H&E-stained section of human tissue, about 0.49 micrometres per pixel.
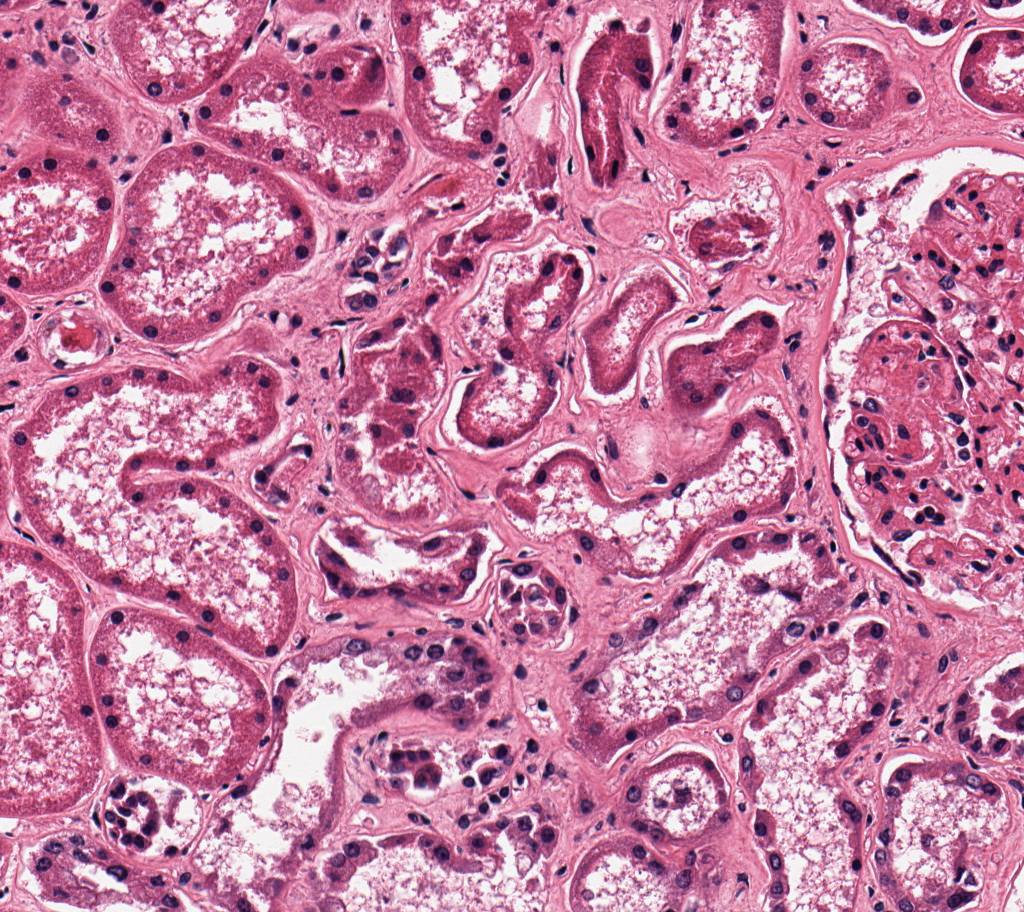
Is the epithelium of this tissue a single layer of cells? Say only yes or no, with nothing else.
Yes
